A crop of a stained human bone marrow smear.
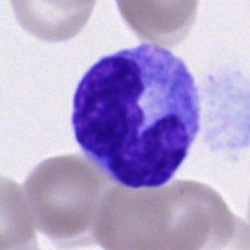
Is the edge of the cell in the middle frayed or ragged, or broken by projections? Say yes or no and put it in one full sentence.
No, along its edge the cell is smooth rather than rough.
